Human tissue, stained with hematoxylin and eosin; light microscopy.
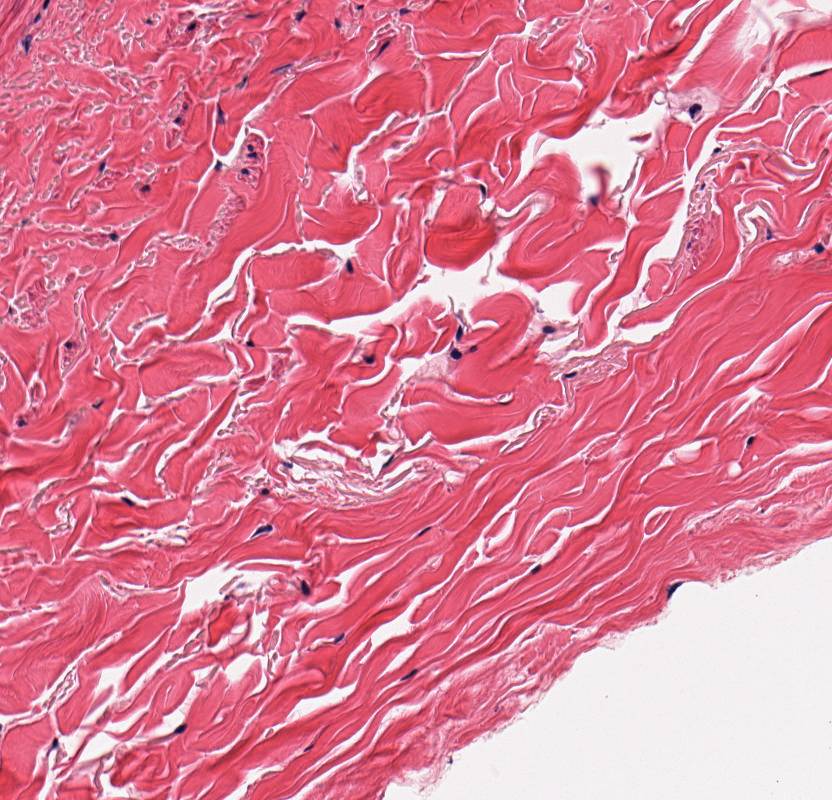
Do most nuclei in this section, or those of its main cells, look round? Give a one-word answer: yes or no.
No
